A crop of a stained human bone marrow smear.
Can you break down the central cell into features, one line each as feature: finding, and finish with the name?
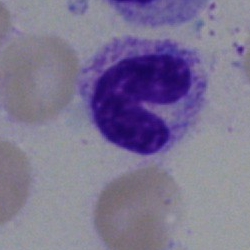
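Outline: roughly round, smooth
Nucleus: kidney or horseshoe shape, deep notch opening to the right
Cytoplasm: moderate pale pinkish-lilac rim, widest in the nuclear notch
Granules: fine, small, lilac
Name: band neutrophil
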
